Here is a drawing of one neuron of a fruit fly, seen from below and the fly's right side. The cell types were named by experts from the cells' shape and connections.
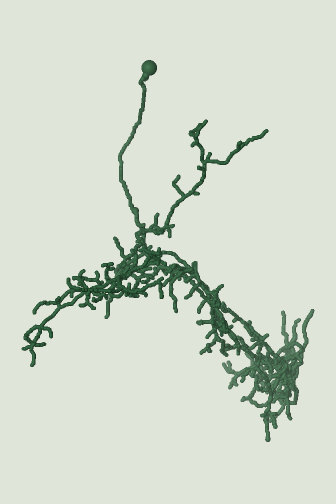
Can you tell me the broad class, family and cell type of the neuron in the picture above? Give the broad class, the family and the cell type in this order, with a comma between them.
central-brain intrinsic neuron, hemilineage CLp1, CL245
